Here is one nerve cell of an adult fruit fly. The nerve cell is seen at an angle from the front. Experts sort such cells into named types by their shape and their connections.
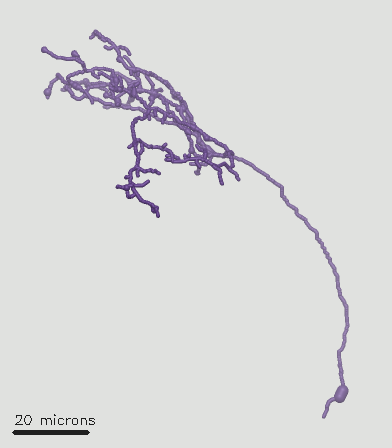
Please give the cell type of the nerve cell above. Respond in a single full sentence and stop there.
The nerve cell is a member of cell type CB2766.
